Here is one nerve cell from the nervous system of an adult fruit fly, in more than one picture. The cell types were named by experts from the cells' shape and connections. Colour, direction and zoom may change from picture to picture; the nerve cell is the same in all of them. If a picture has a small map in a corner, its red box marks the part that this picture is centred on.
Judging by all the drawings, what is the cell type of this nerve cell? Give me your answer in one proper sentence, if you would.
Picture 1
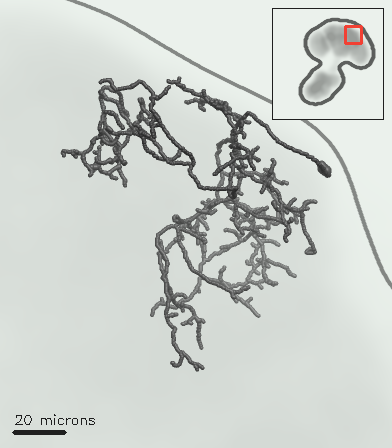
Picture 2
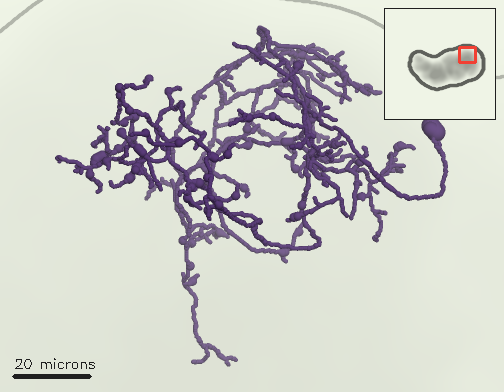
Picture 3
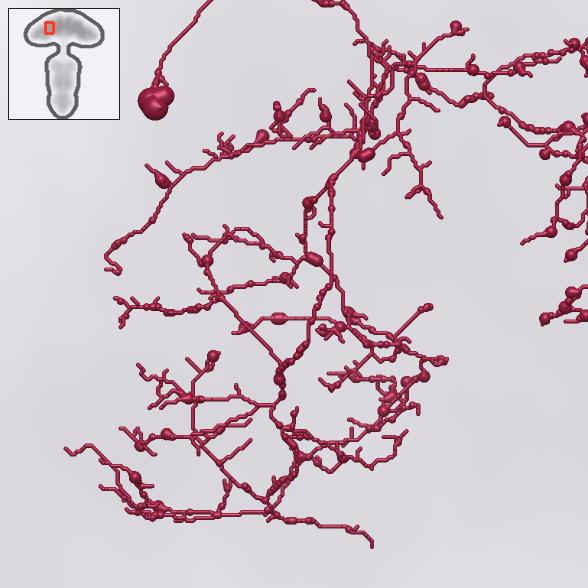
The cell type of the nerve cell here is CB4220.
